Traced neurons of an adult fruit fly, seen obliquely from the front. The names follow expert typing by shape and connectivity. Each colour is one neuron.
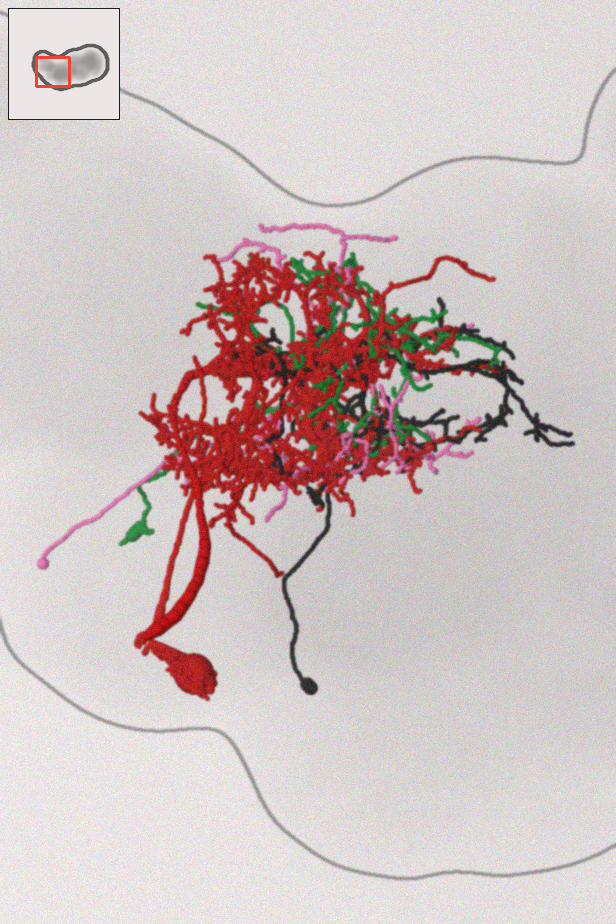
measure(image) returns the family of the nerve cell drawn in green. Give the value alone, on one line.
hemilineage 12A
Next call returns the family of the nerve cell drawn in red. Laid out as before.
hemilineage 16B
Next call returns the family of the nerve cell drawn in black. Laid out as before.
hemilineage 00A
